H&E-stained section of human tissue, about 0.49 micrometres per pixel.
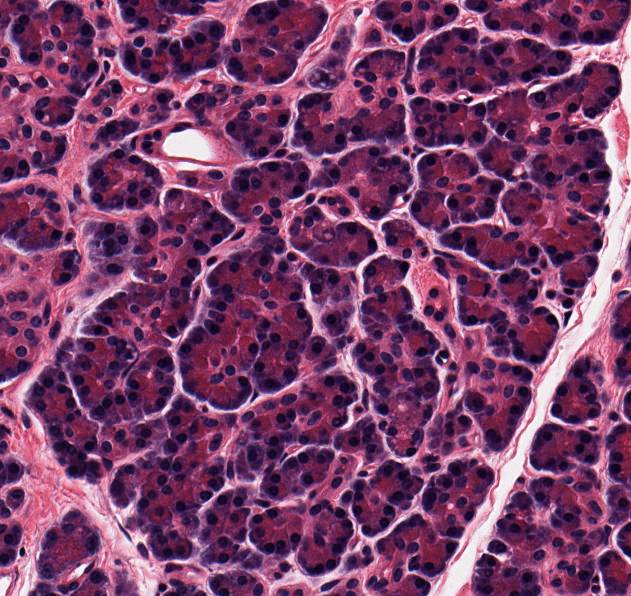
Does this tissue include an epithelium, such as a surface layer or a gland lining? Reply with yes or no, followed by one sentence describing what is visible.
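Yes. The field is filled with closely packed acini grouped into lobules separated by thin pink connective tissue septa.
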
